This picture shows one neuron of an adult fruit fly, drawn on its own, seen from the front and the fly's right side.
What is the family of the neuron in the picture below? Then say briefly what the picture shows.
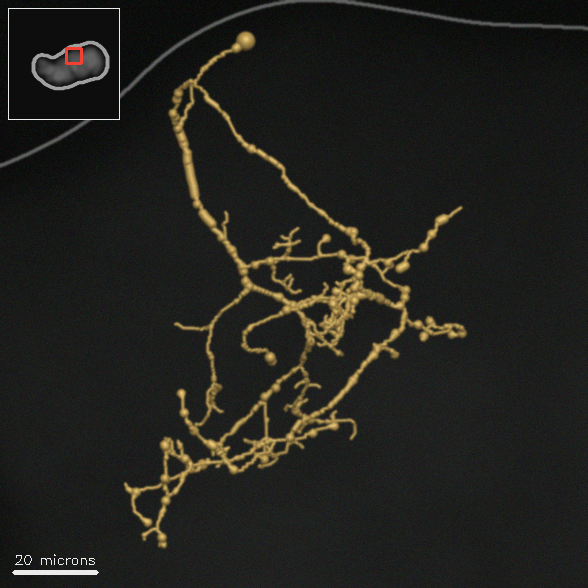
The family is hemilineage LHd2. This is a central-brain intrinsic neuron. Its cell body lies at the top of the picture. By the scale bar it is about 120 microns tall in this view. Dozens of branch ends can be seen.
